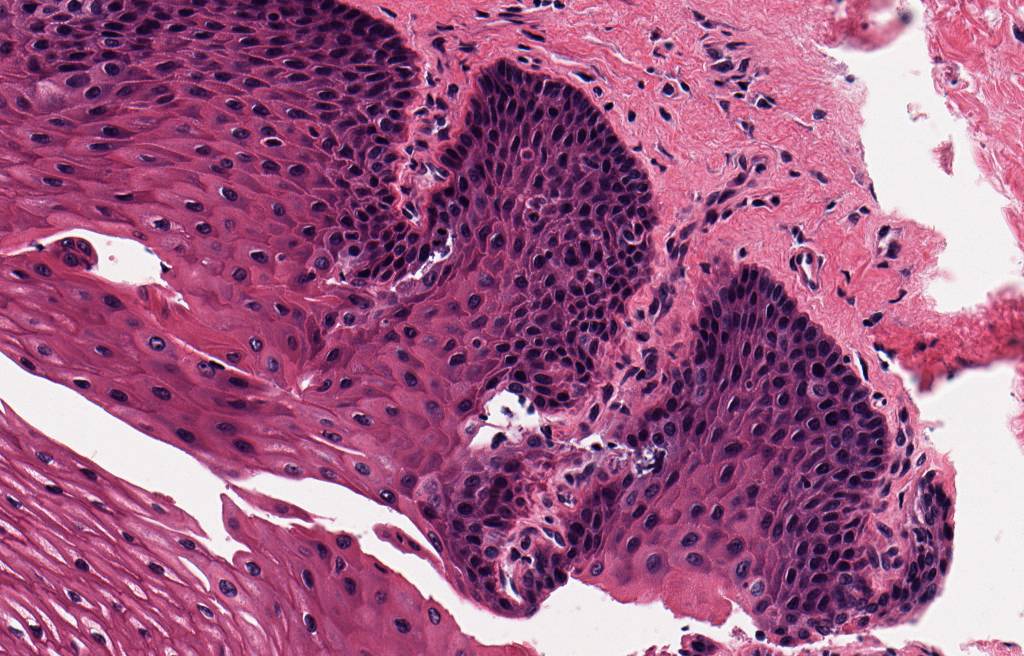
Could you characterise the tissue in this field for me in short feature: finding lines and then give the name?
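Epithelium: stratified squamous, filling most of the field
Stroma: connective tissue strip along the upper right
Rete pegs: broad, rounded, projecting up into the stroma toward the upper right
Basal zone: several cells thick beside the stroma, nuclei crowded, dark, ovoid
Surface cells: flattened, elongated, small dark nuclei, toward the lower left
Tissue: mucosa of the esophagus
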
